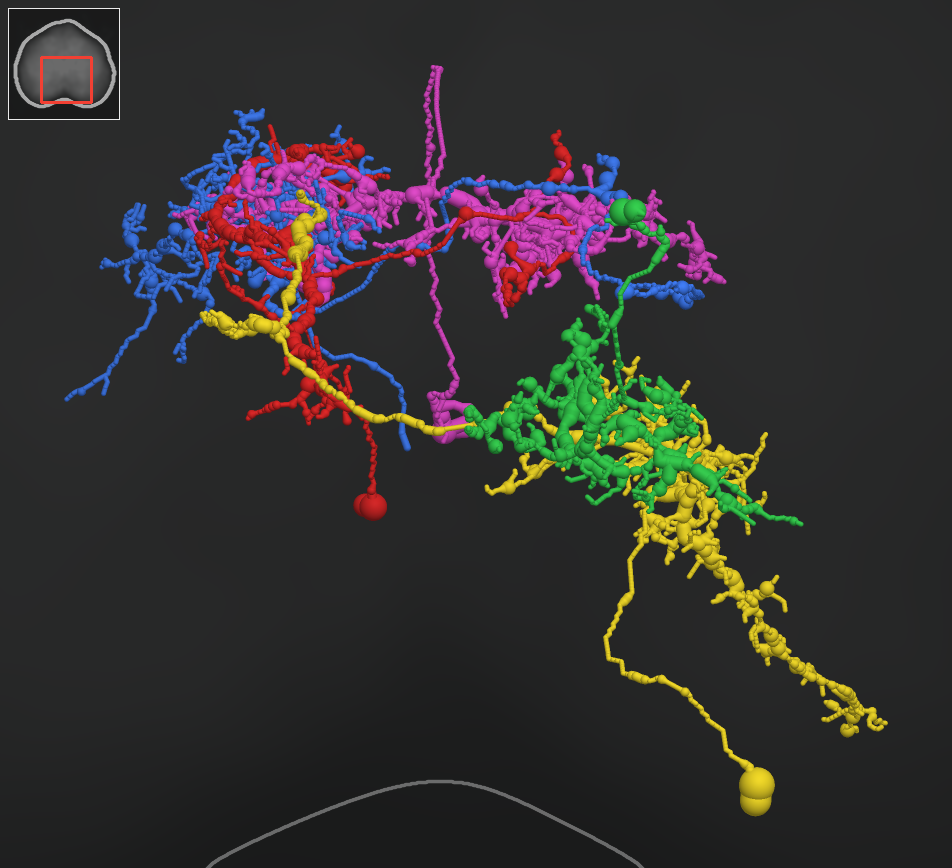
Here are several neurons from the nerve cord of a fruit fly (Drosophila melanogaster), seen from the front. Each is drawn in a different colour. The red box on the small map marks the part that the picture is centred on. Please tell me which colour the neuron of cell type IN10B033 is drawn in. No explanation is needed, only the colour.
yellow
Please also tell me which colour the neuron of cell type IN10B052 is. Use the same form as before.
red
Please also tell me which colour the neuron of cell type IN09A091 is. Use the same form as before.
green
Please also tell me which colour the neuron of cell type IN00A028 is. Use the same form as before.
magenta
